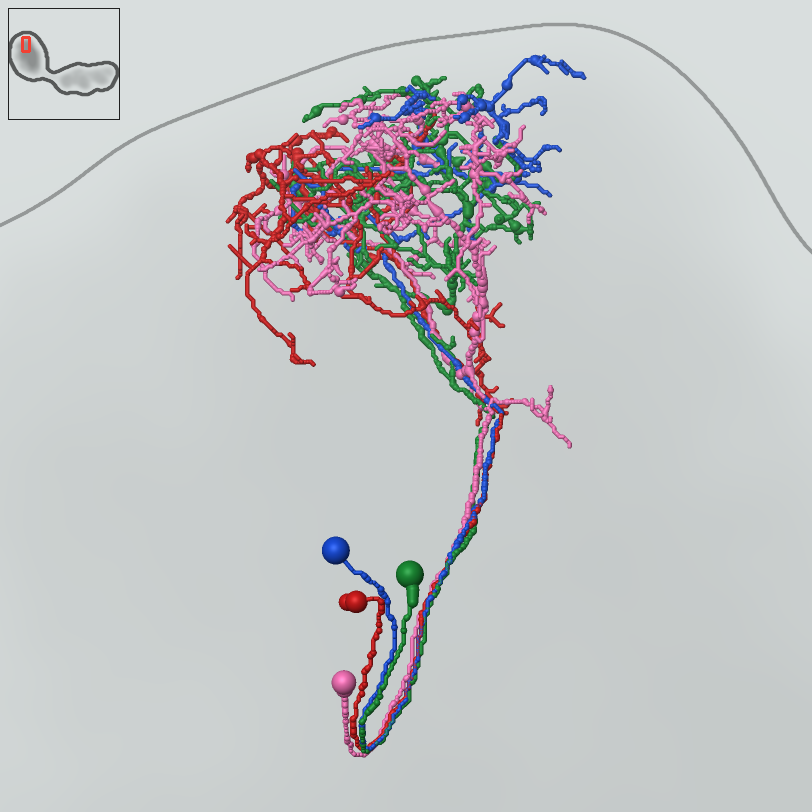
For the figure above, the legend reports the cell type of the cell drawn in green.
SLP105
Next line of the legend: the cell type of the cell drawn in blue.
SLP106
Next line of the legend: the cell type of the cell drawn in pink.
SLP104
